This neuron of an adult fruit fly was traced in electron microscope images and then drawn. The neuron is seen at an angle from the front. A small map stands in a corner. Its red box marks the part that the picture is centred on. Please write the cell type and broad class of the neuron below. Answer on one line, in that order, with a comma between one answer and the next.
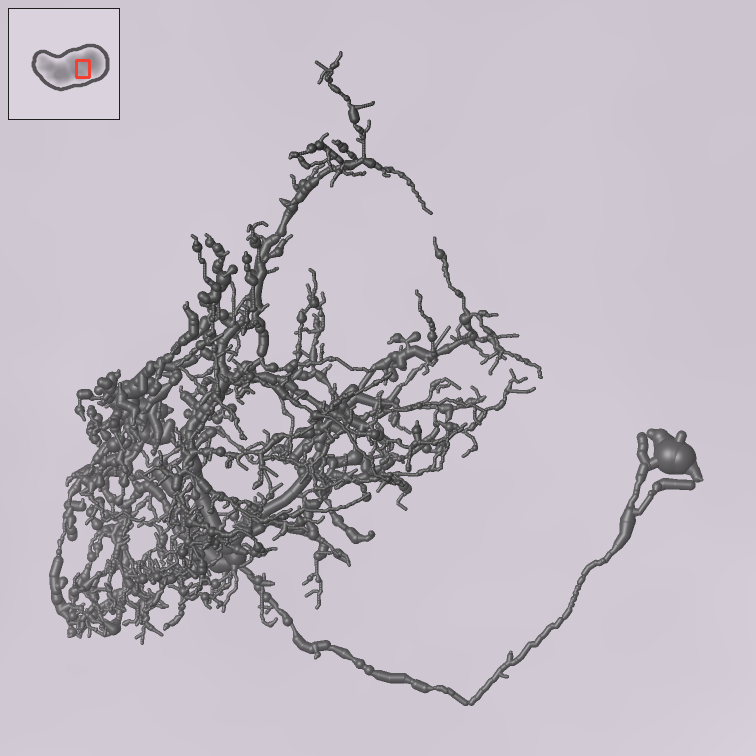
GNG546, central-brain intrinsic neuron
